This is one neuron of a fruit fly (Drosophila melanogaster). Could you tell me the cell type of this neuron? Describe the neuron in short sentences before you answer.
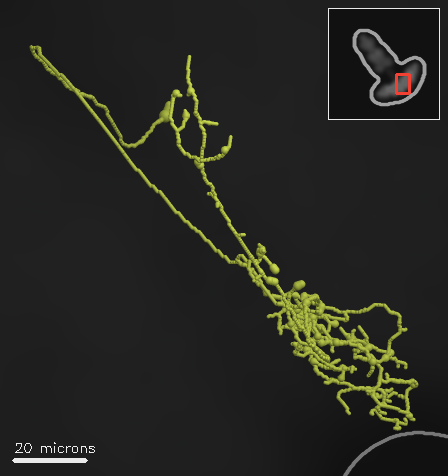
By the scale bar it is about 110 microns wide in this view. The picture shows dozens of branch ends. This is a central-brain intrinsic neuron. It is of cell type PRW041.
